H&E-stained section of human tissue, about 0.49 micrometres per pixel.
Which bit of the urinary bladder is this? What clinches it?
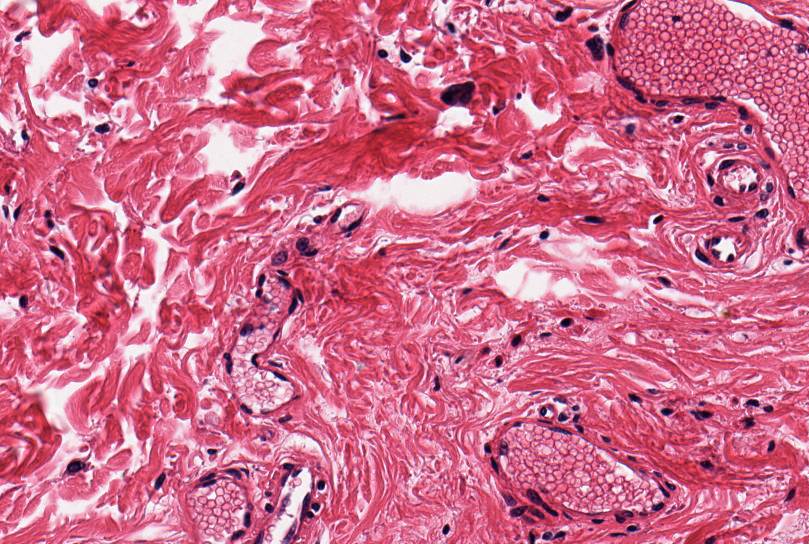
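What I see here is loose connective tissue. No epithelial lining is present anywhere in the field.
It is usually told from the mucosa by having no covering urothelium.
Most of the field is dense, wavy, eosinophilic collagen bundles running in varied directions, with mostly small, dark, elongated nuclei scattered among them.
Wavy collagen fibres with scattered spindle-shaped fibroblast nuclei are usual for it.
A large rounded bundle of closely packed small circular profiles fills the upper right corner.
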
